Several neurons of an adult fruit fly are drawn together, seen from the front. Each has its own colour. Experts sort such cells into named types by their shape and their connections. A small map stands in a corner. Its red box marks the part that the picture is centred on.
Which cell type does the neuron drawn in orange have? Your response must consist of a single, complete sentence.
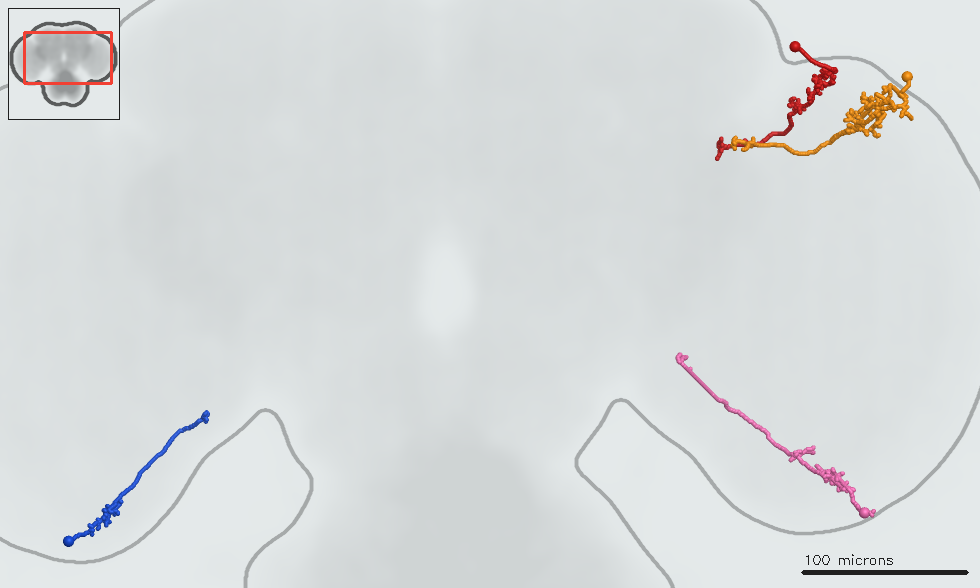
This neuron is of the type Tm5c.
